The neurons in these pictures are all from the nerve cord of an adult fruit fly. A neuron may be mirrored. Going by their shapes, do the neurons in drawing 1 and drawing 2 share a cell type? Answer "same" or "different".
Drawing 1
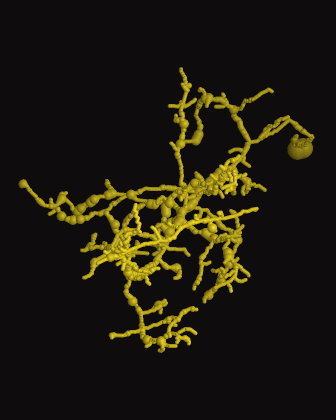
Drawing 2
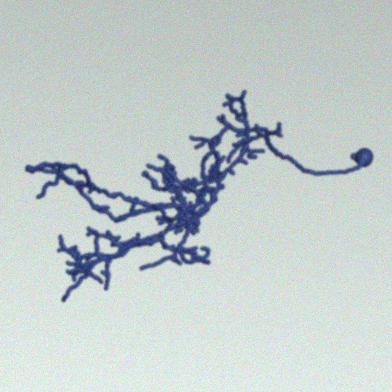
different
